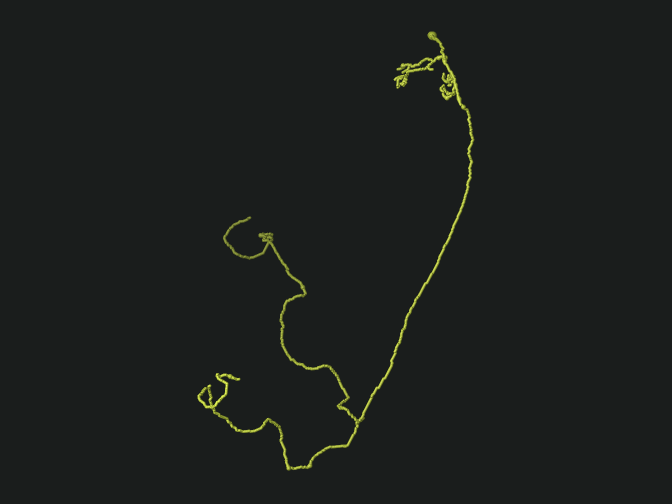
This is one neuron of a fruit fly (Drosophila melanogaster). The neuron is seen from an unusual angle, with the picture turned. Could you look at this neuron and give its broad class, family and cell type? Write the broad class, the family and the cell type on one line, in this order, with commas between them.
central-brain intrinsic neuron, class Kenyon Cell, KCab-m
